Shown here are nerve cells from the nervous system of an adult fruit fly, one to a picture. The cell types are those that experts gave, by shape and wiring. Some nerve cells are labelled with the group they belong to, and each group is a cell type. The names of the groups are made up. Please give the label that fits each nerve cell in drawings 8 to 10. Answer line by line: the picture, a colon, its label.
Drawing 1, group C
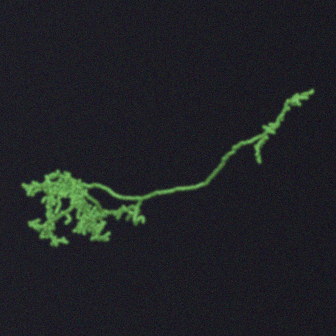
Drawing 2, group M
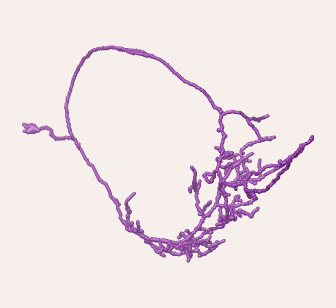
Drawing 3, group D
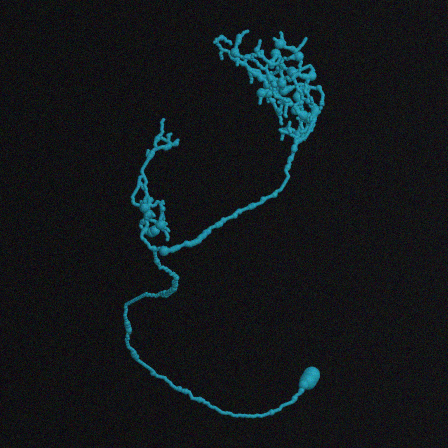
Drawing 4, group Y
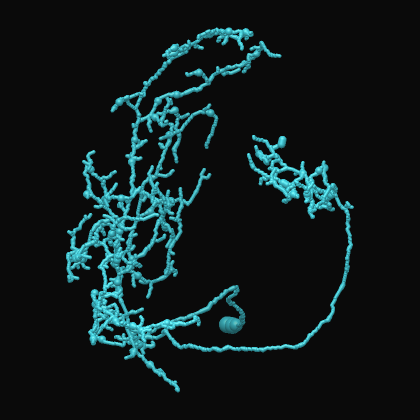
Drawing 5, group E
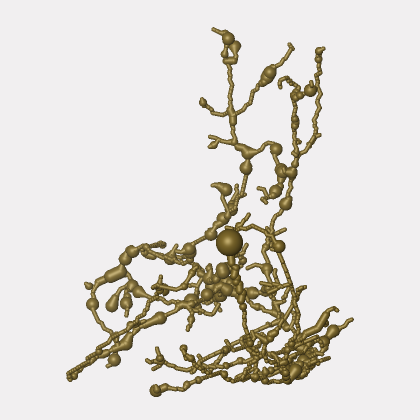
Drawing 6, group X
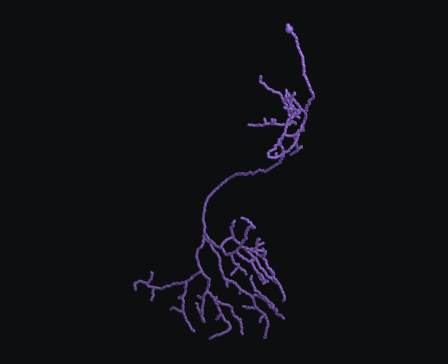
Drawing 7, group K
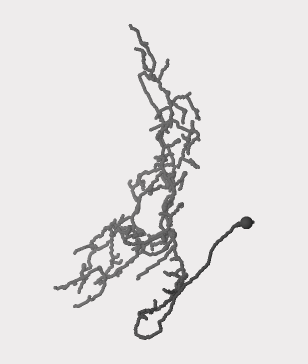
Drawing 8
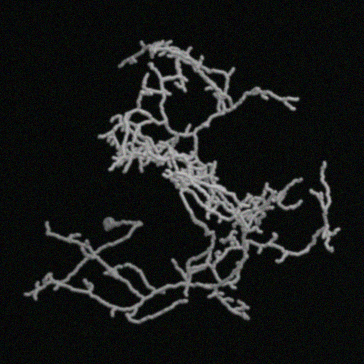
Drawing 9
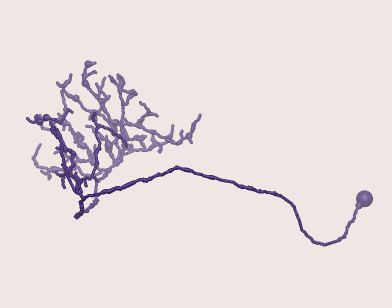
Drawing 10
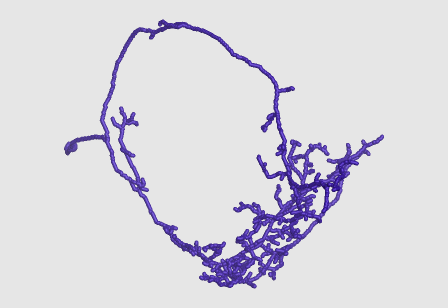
8: group Y
9: group D
10: group M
